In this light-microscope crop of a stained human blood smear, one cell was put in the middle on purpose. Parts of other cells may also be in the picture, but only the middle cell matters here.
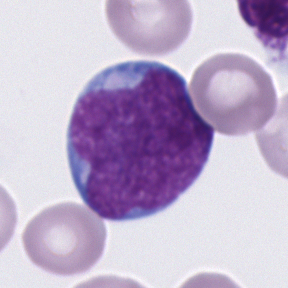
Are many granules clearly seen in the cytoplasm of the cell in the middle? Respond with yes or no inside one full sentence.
No, its cytoplasm is free of any visible granules.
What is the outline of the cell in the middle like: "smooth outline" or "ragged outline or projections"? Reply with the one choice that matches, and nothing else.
Smooth outline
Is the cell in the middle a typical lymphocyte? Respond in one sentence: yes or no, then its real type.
No, not a typical lymphocyte here; the centered cell is a myeloblast.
